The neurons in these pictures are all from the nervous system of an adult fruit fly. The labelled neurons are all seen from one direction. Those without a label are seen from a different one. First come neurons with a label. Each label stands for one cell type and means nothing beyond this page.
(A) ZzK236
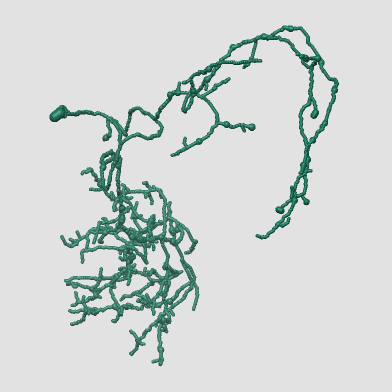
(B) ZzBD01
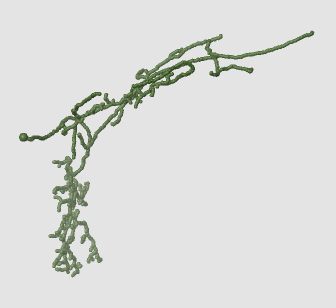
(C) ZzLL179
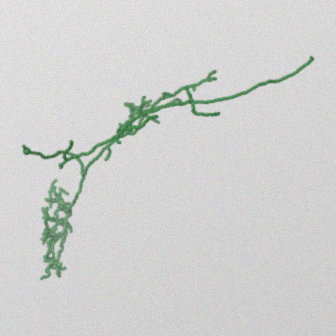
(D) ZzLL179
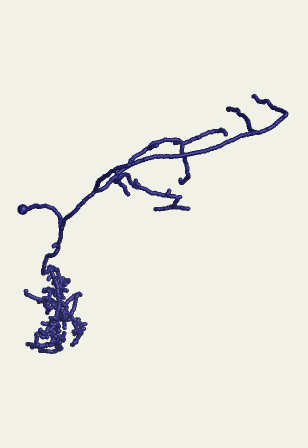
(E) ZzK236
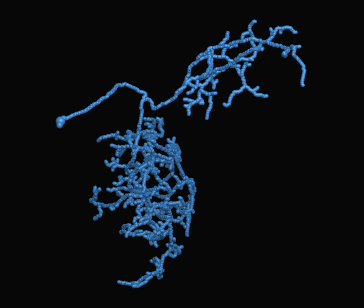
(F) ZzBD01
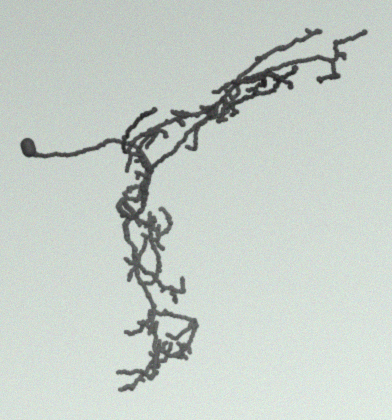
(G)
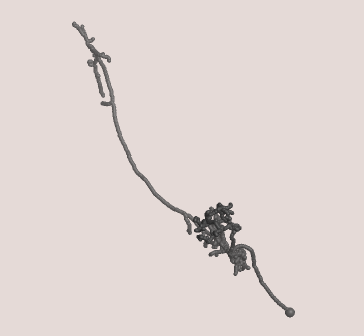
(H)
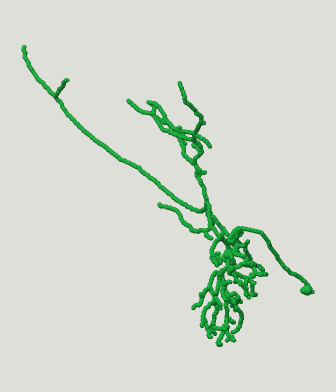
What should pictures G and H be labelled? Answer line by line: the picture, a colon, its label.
G: ZzBD01
H: ZzLL179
